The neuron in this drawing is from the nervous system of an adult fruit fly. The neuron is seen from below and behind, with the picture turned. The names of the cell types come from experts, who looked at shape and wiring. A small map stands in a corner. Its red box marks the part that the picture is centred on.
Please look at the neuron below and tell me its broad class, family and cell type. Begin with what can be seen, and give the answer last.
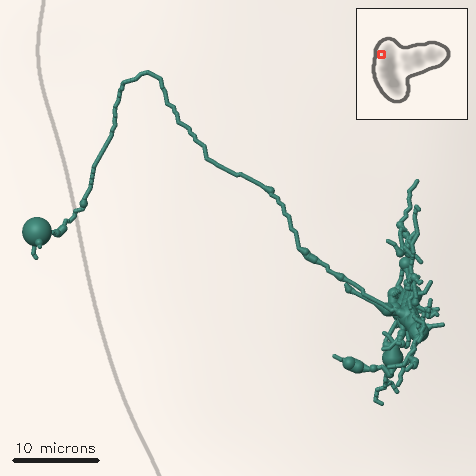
The cell body is on the left of the picture. By the scale bar it is about 50 microns wide in this view. This is an optic-lobe intrinsic neuron. Its family is Dm. Its cell type is Dm8a.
